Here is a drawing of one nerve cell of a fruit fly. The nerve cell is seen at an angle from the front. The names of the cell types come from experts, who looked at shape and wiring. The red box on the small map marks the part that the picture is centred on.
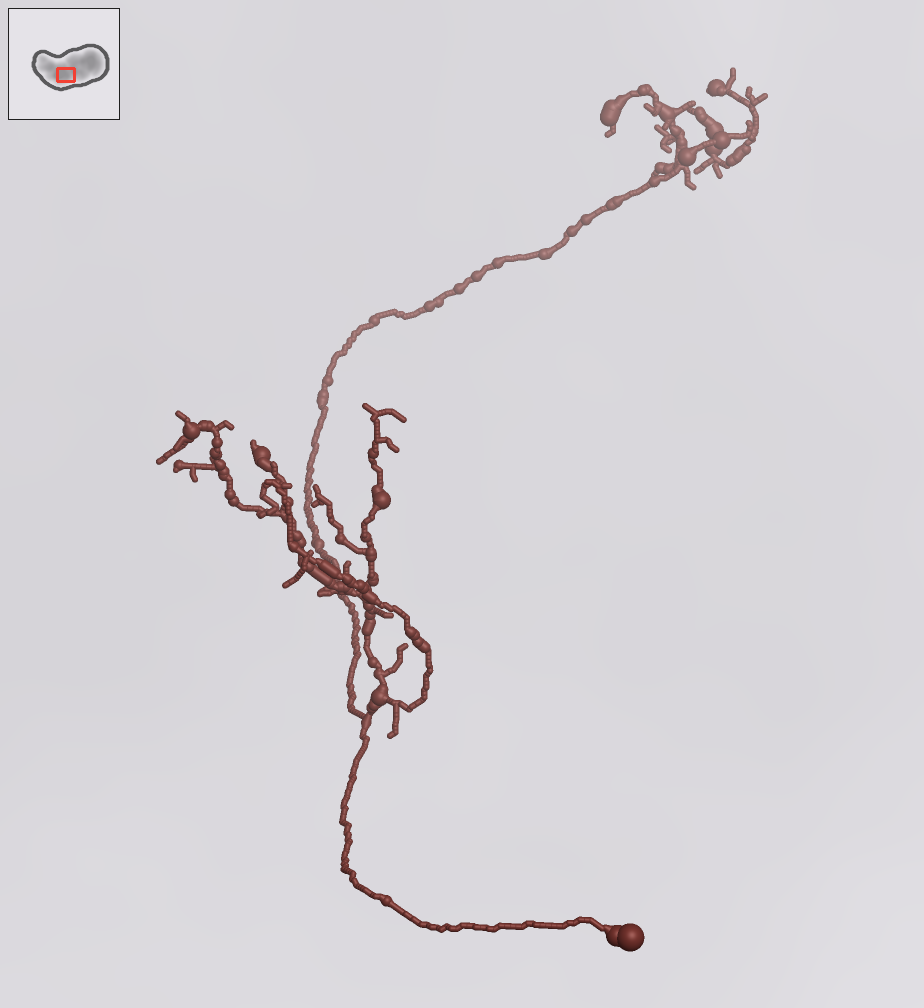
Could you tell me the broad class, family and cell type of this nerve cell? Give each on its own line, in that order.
optic-lobe intrinsic neuron
Tm
Tm33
